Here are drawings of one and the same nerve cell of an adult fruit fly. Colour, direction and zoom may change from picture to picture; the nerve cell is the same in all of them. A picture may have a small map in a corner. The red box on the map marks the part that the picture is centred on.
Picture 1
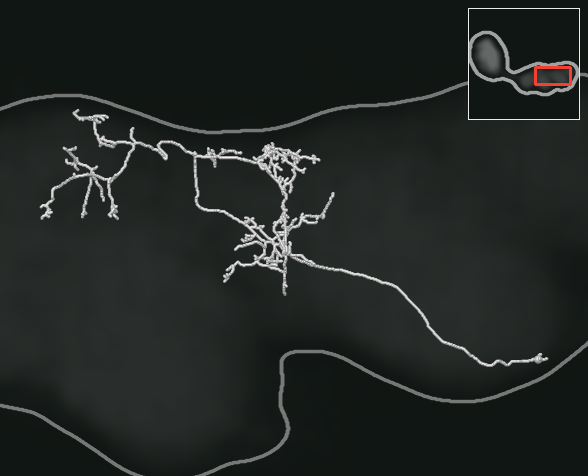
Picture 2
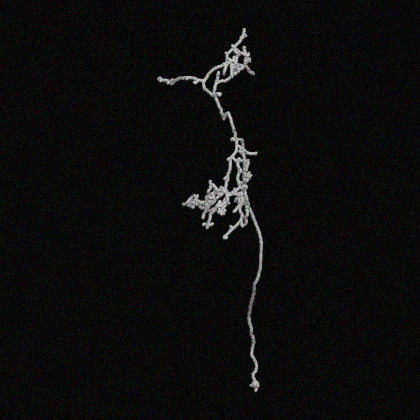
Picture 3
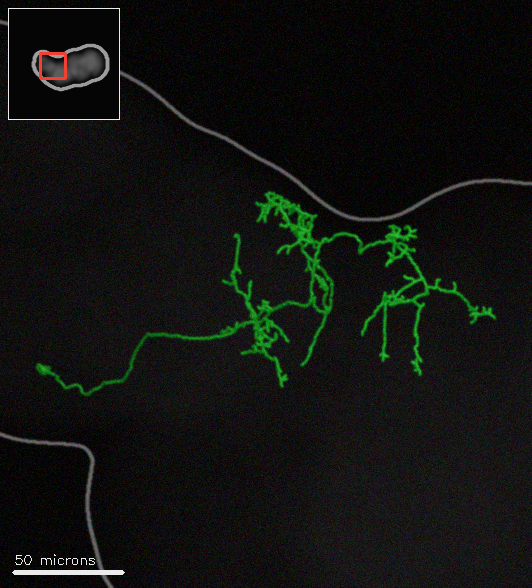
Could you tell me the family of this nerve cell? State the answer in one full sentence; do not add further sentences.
This nerve cell has hemilineage 06B as its family.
